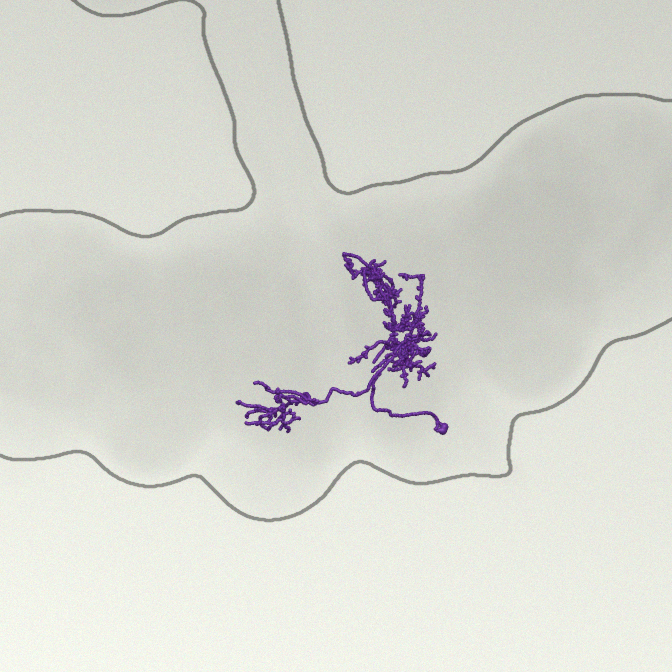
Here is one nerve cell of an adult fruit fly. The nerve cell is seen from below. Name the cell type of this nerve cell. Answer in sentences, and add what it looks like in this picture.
The cell type is GNG205. Its broad class is central-brain intrinsic neuron. In this view it is about as wide as it is tall.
